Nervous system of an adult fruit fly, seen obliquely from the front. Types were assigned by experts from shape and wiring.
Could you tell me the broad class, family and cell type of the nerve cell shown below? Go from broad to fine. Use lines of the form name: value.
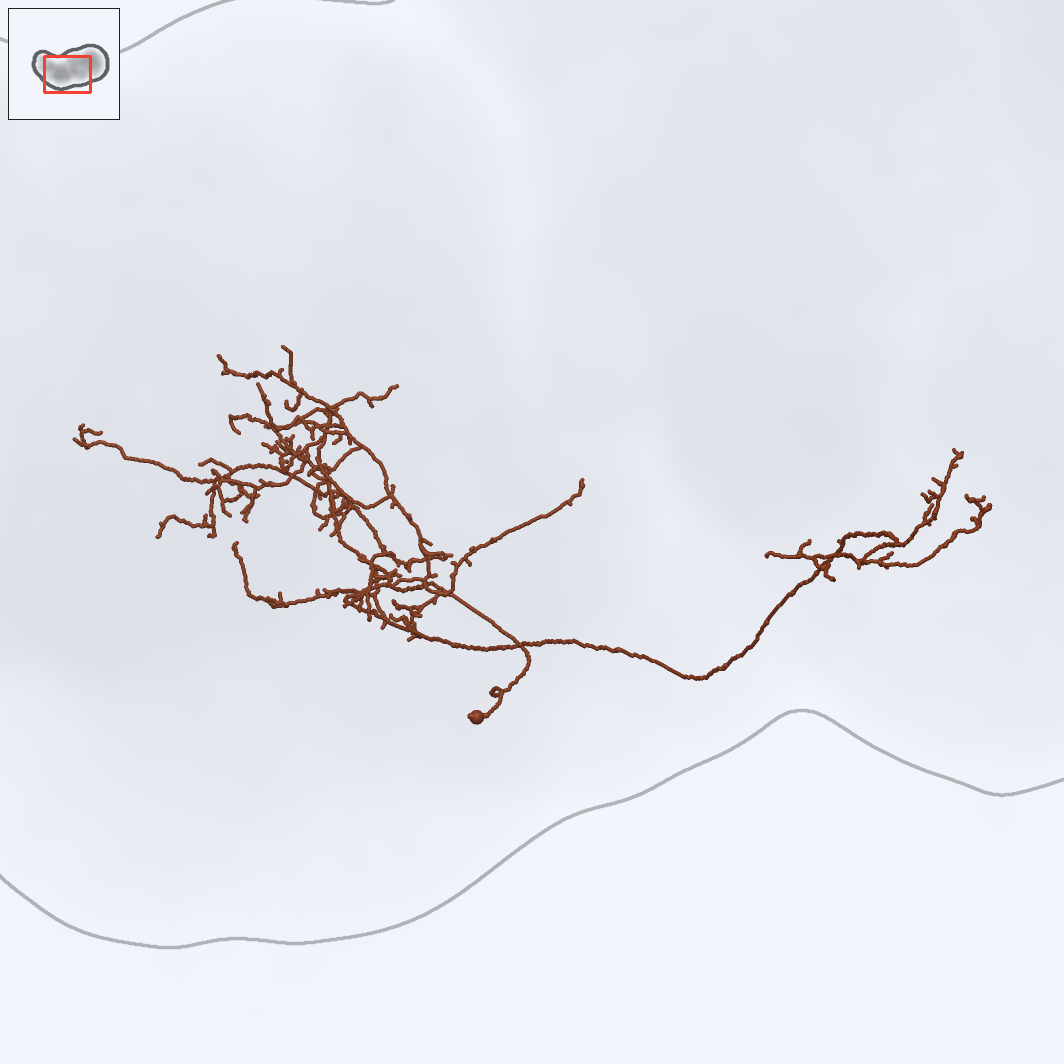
broad class: ascending neuron
family: hemilineage 08B
cell type: AN08B099_h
